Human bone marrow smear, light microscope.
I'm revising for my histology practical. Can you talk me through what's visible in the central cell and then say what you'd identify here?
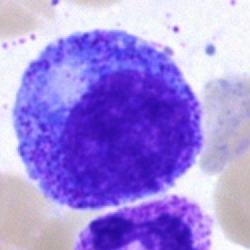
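The central cell has a round outline. Its chromatin stains dark purple and appears dense, with faint mottling. In the cytoplasm at the upper left, beside the nucleus, lies a pale, clearer zone. A second nucleated cell sits just below it, at the bottom edge of the picture. The central cell is a promyelocyte.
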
